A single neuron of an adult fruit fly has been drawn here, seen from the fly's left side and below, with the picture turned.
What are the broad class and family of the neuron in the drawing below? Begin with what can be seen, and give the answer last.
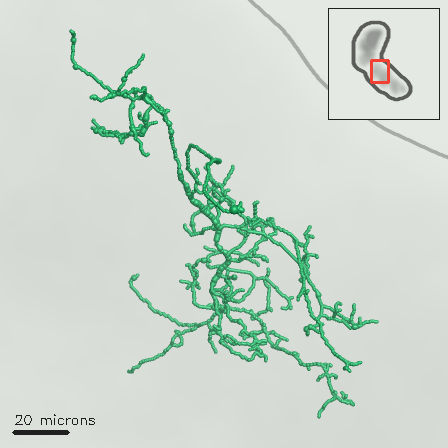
The cell body can be seen in the middle of the picture. From top to bottom in the picture it spans about 140 microns. Dozens of branch ends can be seen. Its broad class is nerve-cord intrinsic neuron. The family is hemilineage 21A.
